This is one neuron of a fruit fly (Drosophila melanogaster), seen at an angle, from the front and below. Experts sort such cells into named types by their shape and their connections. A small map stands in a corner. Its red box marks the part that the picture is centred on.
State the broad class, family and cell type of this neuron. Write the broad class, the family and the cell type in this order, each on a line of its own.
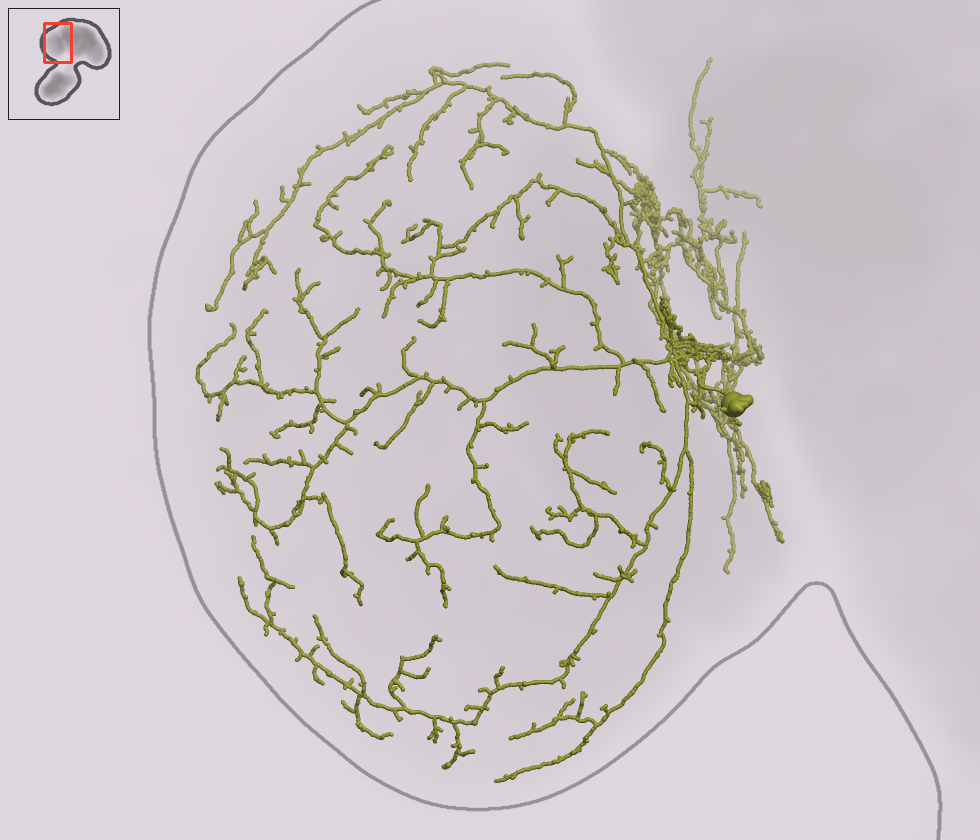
visual centrifugal neuron
MeVC
MeVC22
